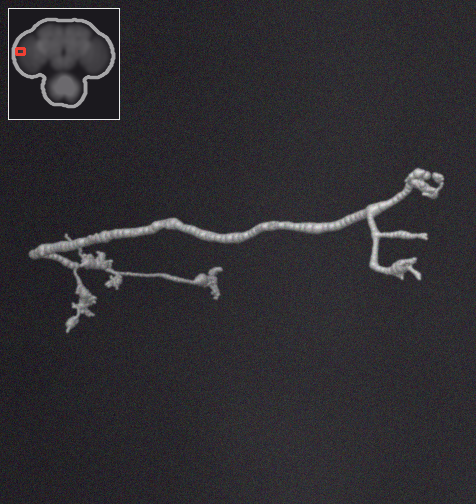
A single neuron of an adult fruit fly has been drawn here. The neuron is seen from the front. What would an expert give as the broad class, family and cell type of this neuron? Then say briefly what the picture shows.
This is an optic-lobe intrinsic neuron. The family is L. It is of cell type L4. No cell body is drawn. As drawn here it is more than twice as wide as it is tall.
